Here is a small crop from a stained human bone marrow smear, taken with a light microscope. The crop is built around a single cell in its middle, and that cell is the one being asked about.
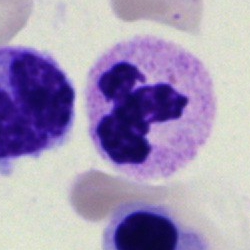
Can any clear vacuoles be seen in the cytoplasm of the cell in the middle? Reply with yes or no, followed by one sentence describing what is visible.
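No. No vacuoles are seen in the cytoplasm.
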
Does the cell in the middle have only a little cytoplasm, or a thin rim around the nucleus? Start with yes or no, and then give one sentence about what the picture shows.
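No. The cytoplasm is plentiful and pale pink-lilac.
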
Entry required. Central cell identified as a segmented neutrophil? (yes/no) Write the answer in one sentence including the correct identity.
Yes, in the centre of this field sits a segmented neutrophil.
